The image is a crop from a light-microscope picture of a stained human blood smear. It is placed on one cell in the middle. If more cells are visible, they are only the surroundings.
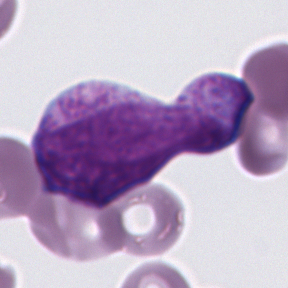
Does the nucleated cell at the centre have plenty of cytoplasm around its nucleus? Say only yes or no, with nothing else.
No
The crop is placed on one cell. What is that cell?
atypical promyelocyte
